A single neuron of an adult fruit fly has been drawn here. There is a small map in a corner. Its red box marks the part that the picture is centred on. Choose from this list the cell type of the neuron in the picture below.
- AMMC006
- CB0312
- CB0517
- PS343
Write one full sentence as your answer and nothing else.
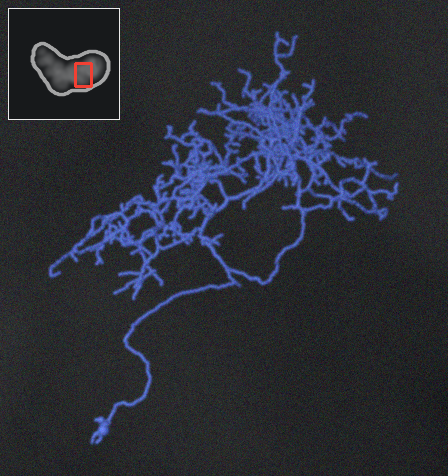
This neuron belongs to the cell type CB0312.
